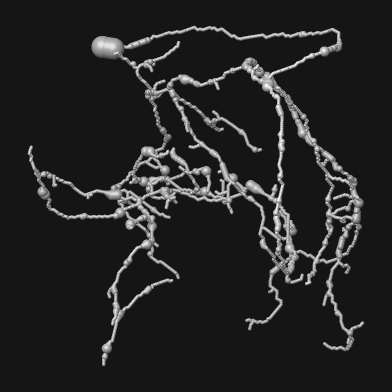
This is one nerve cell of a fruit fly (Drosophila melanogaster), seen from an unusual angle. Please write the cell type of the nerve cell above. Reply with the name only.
CB1895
